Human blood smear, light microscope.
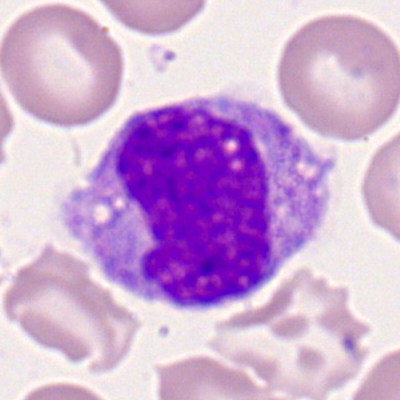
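Monocyte placed centrally in the smear. First, the nucleus: its left side carries an indentation. Second, the chromatin: deep purple, with a mottled, patchy texture. Third, the cytoplasm: pale greyish-lilac. Last, a few small clear vacuoles lie within that cytoplasm.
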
